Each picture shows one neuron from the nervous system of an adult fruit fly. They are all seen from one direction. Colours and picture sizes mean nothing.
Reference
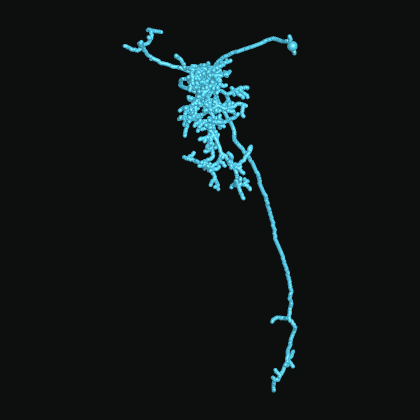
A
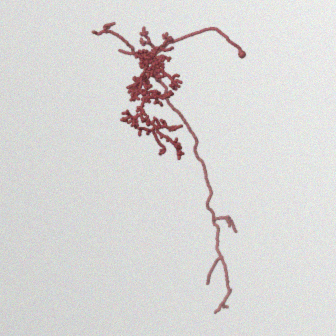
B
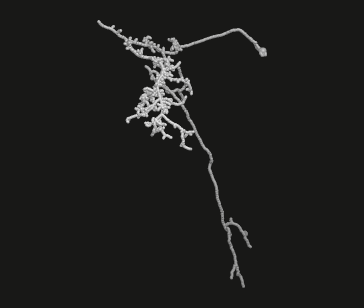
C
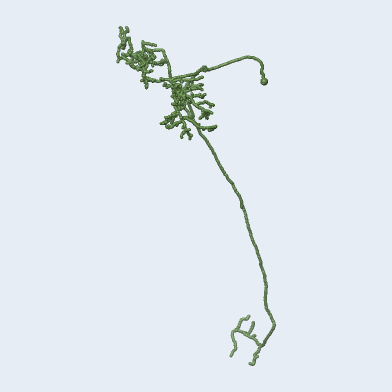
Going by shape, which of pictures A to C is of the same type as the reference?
A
